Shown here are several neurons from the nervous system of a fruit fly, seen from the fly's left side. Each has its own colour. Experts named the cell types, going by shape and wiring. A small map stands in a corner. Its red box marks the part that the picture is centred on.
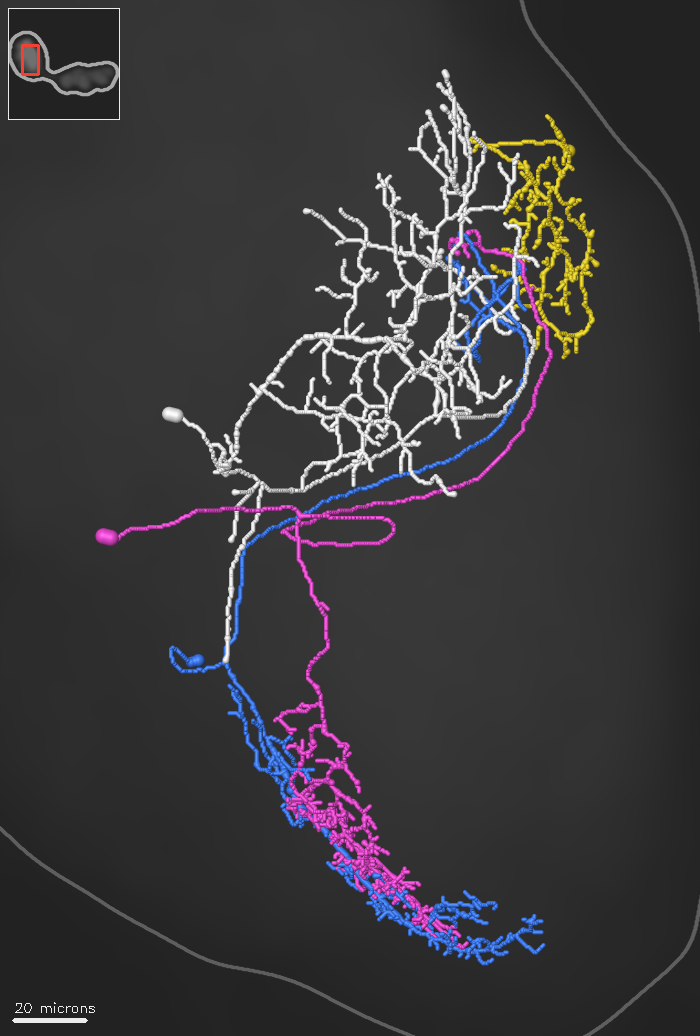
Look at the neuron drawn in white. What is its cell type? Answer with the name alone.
aMe5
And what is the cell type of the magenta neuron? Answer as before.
MeVP6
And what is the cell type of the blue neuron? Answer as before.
MeVP7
